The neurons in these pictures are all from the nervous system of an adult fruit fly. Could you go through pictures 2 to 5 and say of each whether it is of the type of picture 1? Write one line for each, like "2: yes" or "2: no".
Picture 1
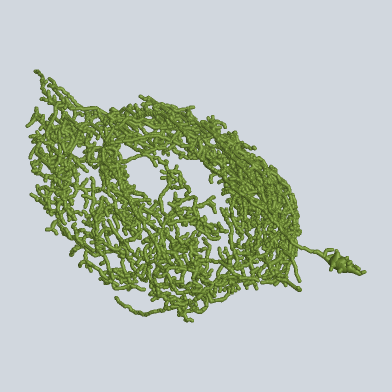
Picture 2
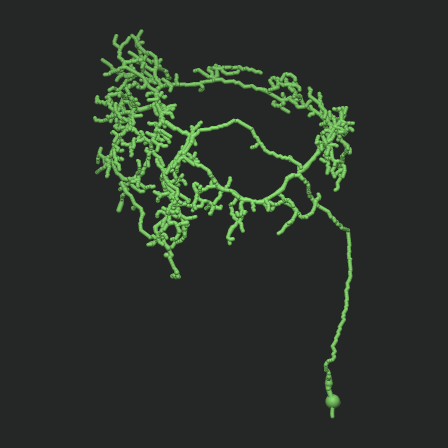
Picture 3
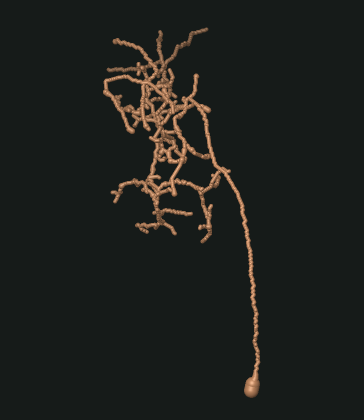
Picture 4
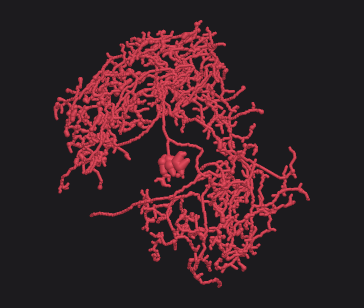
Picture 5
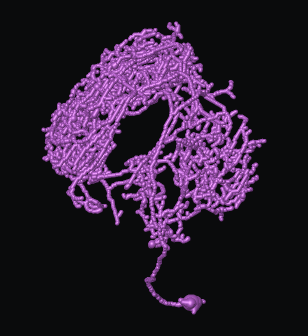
2: no
3: no
4: yes
5: yes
